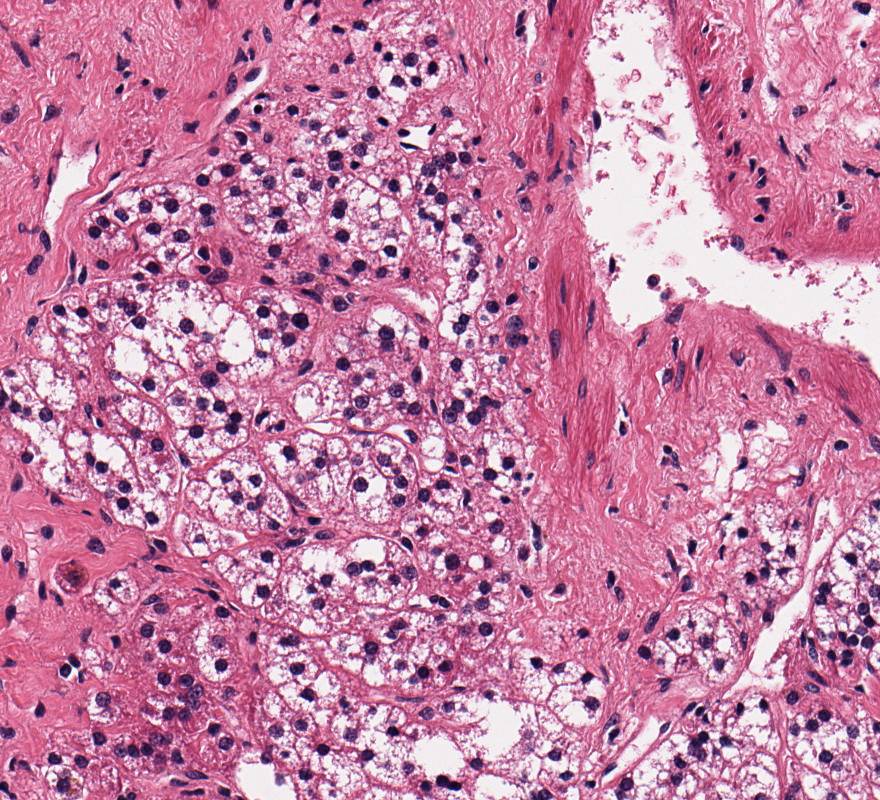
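Adrenal gland, haematoxylin and eosin stained section. Look at the left half and lower part of the field: pale polygonal cells sit in nests there. Notice their pale, finely bubbly cytoplasm, full of many small clear vacuoles, and the single small round dark nucleus near each cell's centre. The nests are solid, with no central glandular lumens.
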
